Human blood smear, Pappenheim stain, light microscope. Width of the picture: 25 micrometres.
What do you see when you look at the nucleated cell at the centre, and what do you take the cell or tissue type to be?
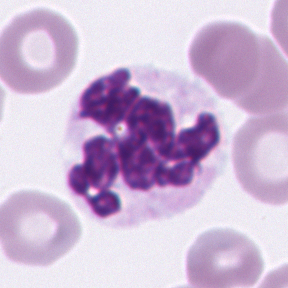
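Looking at the outline first, it is round and smooth, and the cell is about 14 micrometres across. The chromatin is dark purple and coarsely clumped. I can't see any nucleoli in the nucleus. Nor does the cytoplasm show any vacuoles. So this is a segmented neutrophil.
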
